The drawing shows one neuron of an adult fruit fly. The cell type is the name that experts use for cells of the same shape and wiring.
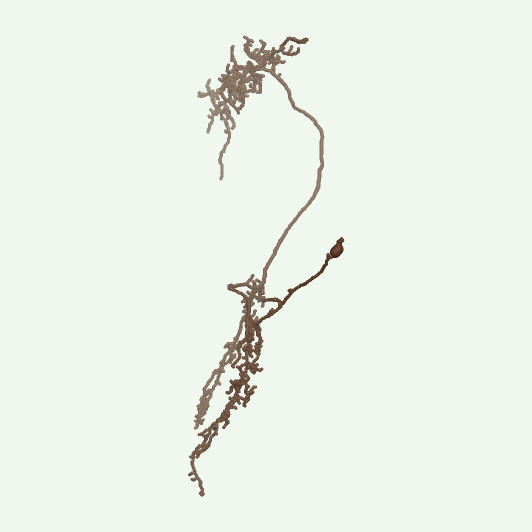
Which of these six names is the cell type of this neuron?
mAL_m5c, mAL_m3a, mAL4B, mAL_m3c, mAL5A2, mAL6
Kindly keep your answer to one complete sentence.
The neuron is categorized under cell type mAL_m5c.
